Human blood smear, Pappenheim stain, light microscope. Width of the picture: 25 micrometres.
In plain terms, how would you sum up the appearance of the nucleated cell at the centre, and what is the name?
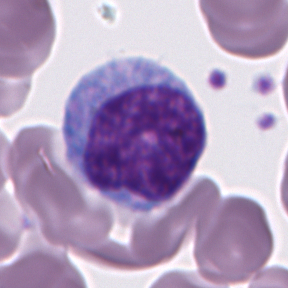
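Outline round and smooth, no projections; cell about 13 micrometres across. Nucleus a single mass without lobes, round in outline, about 11 micrometres across. Nucleus fills about 60% of cell area and lies toward the lower right. Cytoplasm widest on the upper left; no vacuoles. Cell type: monocyte.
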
